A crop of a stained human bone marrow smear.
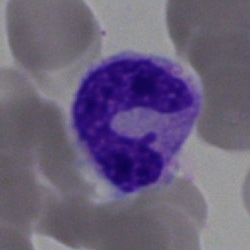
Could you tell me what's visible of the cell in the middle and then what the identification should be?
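The nucleus is deeply notched from the right side, which gives it a C-like shape. Its chromatin is dark purple and coarsely clumped, and no nucleoli are visible within it. The cytoplasm contains no vacuoles. This cell is a band neutrophil.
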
